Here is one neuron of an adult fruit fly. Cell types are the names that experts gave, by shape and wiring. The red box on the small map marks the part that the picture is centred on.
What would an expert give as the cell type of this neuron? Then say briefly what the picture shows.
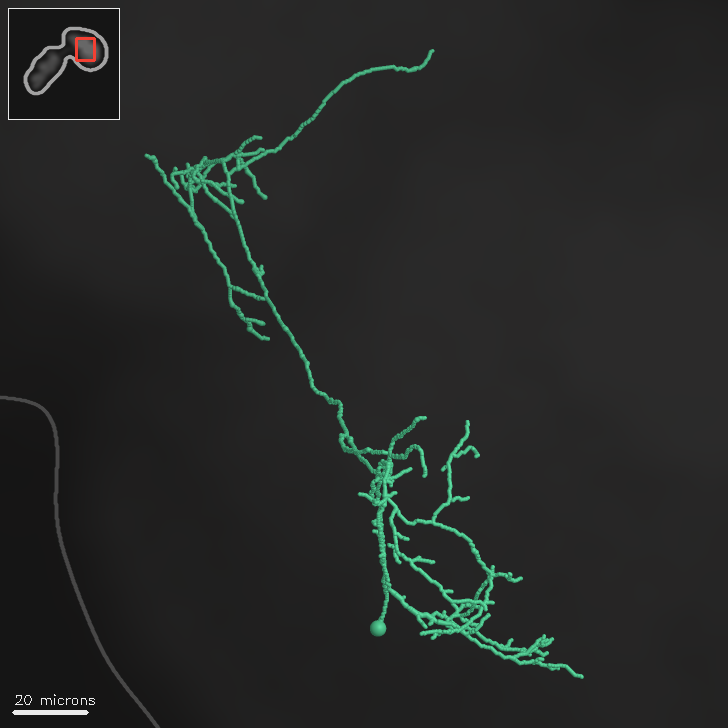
Its cell type is CB1983. It is a central-brain intrinsic neuron. Its cell body lies at the bottom of the picture. By the scale bar it is about 170 microns tall in this view. The picture shows dozens of branch ends.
